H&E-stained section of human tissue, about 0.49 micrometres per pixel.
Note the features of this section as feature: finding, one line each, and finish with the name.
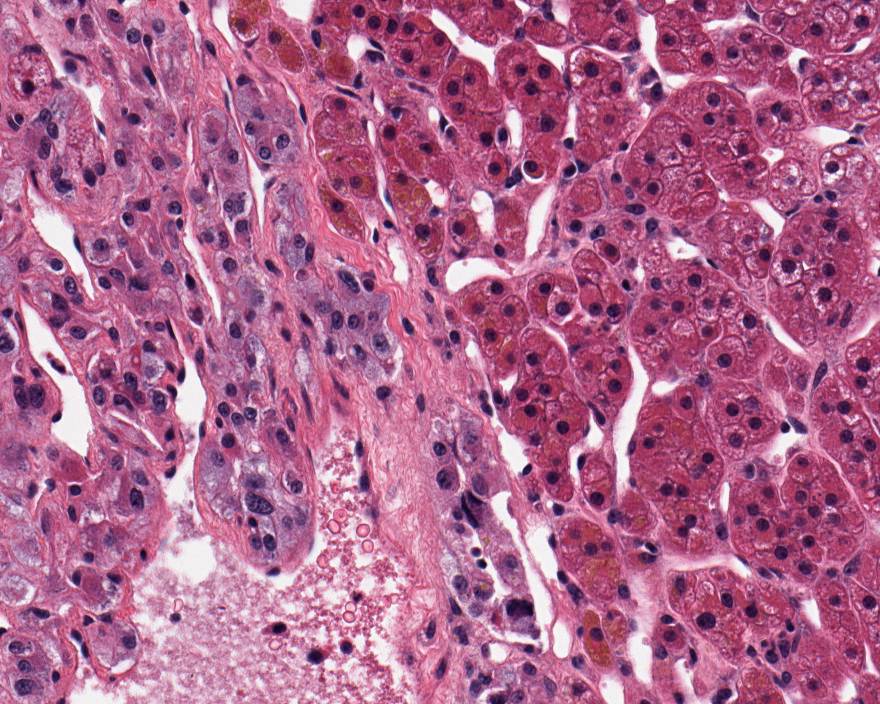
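Stroma: narrow pink fibrous band, running diagonally from top centre to bottom centre, separating two different cell populations
Pigment: golden-brown granules in the cytoplasm of many cells, upper and right parts
Right side: cells in cords, split by narrow, empty, slit-like spaces
Left half: paler, purplish cytoplasm compared with the right
Name: adrenal gland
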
